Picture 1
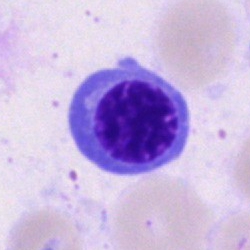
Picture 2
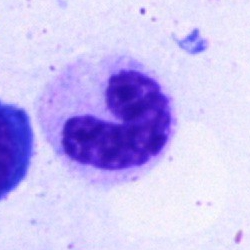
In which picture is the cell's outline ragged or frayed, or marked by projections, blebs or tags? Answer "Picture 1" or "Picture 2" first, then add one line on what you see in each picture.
Picture 1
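What picture 1 shows: A small rounded bulge projects from the top edge of the cell.
What picture 2 shows: The cell outline is round and smooth.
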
